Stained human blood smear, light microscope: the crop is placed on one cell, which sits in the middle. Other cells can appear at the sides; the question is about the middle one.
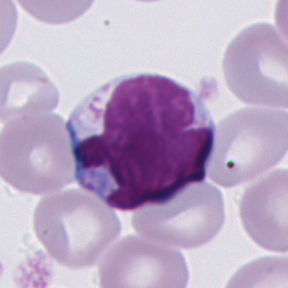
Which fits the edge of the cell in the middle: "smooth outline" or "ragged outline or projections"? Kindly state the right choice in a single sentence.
Smooth rather than rough is the outline of this cell.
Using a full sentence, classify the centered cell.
The cell in the middle of this crop is a large granular lymphocyte.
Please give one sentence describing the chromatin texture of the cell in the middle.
What stands out is fine chromatin lacking any coarse clumps.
